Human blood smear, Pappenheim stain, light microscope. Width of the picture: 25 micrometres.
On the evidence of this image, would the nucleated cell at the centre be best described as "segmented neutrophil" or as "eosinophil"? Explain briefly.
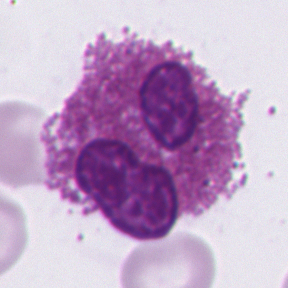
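I'd call this an eosinophil. The nuclear material sits in two separate masses, lying apart within the one cytoplasm.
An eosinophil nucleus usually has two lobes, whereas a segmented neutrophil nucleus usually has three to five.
Two masses, then, sits with the eosinophil rather than the segmented neutrophil. Both masses stain dark purple, with a darker rim along their edges. The granular cytoplasm takes up more of the cell than the two masses together, and the whole cell is about 18 micrometres across. Just outside the cell edge, loose granules lie scattered on the background.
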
